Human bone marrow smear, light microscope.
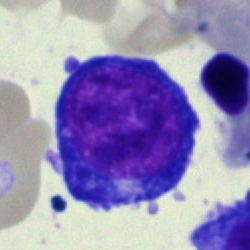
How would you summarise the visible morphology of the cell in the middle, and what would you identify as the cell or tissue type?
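First, the surface: small rounded blebs bulge from it, most clearly at the upper left. Next, the chromatin is finely granular and purple, with no heavy dark clumps. Then the cytoplasm, which is deep blue, with a paler patch just below the nucleus. Last, the name: proerythroblast.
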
